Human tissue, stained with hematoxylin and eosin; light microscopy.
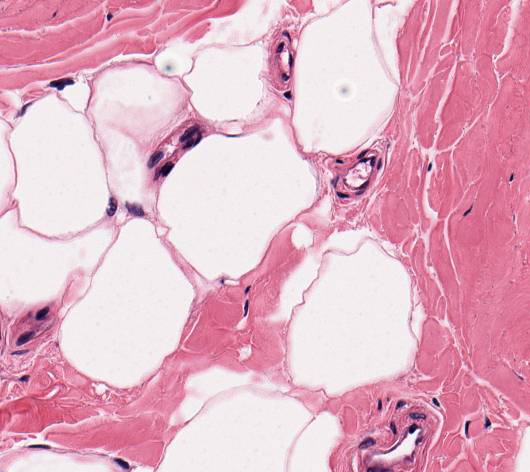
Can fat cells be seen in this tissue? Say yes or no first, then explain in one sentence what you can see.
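Yes. Large empty polygonal fat cells fill most of the left and centre of the field.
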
